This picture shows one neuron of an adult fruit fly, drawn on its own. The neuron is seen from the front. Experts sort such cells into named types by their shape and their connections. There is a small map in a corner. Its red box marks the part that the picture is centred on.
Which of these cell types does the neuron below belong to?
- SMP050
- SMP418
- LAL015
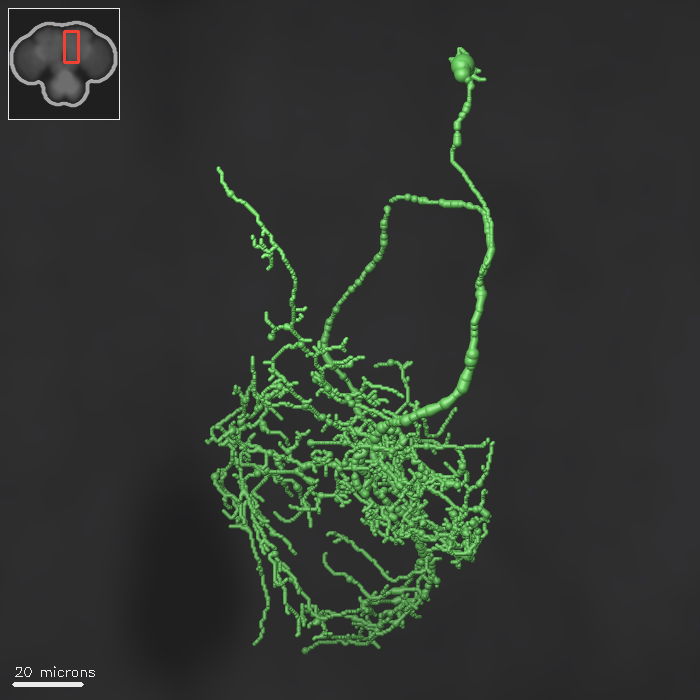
LAL015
